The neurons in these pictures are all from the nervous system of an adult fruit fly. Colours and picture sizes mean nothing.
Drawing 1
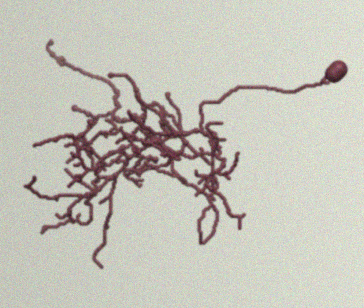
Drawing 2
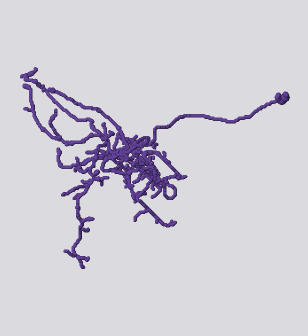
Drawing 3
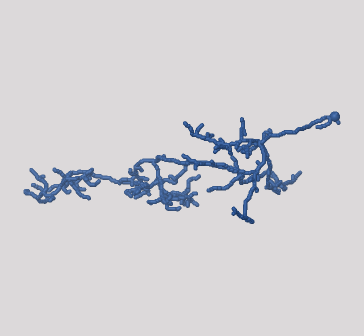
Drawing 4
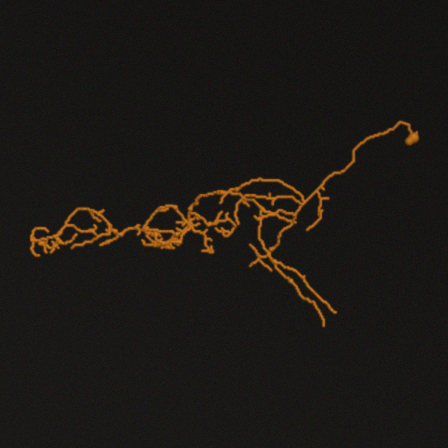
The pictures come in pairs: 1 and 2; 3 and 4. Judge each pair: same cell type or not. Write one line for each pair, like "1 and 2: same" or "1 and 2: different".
1 and 2: same
3 and 4: same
